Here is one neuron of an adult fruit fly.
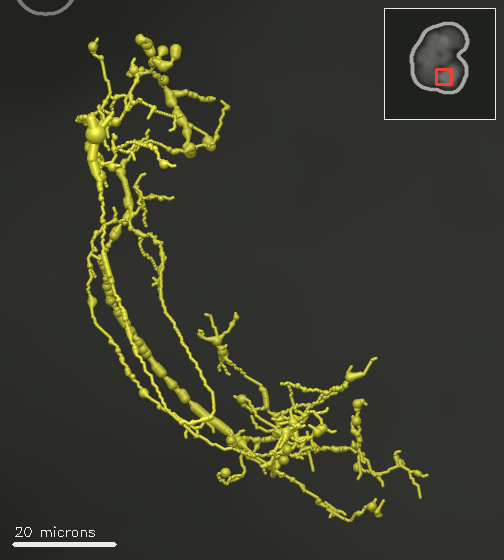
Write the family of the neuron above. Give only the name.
hemilineage 11B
